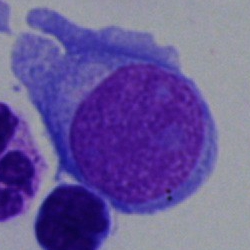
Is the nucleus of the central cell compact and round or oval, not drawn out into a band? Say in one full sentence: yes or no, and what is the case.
Yes, it is a compact round or oval mass that the nucleus forms.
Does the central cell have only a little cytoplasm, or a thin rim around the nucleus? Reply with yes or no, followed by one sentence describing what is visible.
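No. The cytoplasm is abundant and stains blue.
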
